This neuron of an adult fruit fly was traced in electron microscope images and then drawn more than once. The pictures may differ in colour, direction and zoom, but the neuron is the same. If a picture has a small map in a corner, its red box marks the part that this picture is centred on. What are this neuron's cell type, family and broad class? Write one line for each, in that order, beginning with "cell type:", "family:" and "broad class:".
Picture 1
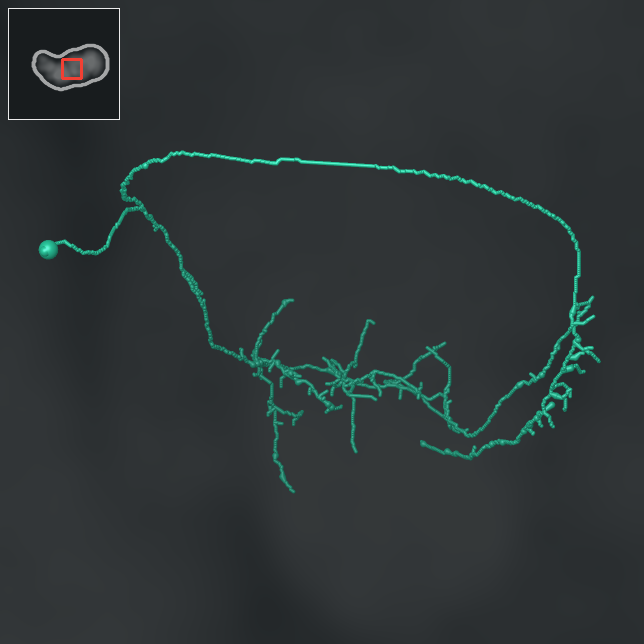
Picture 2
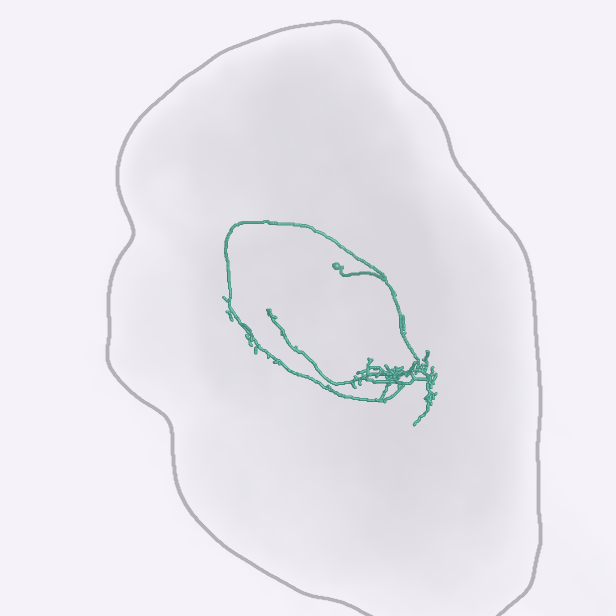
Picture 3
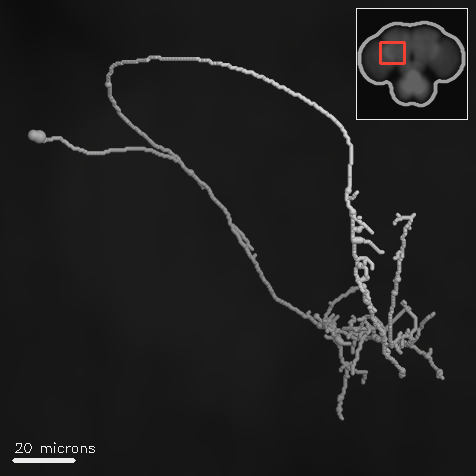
cell type: WED040_a
family: hemilineage SLPa&l1_lateral
broad class: central-brain intrinsic neuron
